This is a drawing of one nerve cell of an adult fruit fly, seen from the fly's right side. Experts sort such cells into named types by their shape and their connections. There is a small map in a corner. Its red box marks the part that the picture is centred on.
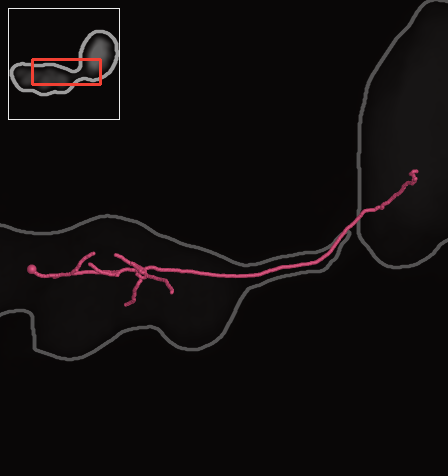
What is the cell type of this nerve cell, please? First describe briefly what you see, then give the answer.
In this view it is more than twice as wide as it is tall. Its broad class is sensory neuron ascending to the brain. Its cell type is SApp13.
